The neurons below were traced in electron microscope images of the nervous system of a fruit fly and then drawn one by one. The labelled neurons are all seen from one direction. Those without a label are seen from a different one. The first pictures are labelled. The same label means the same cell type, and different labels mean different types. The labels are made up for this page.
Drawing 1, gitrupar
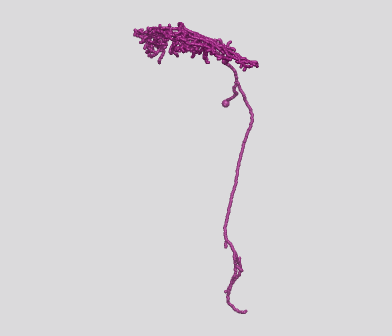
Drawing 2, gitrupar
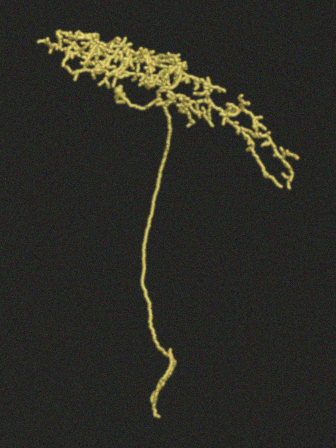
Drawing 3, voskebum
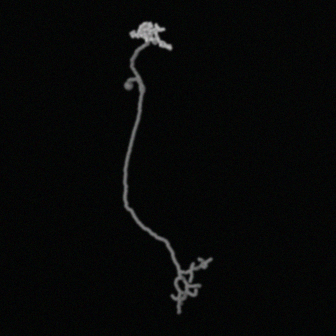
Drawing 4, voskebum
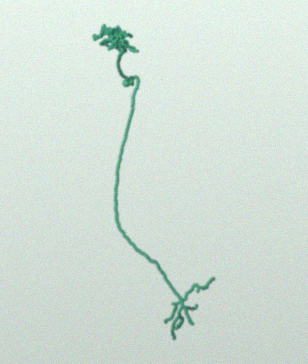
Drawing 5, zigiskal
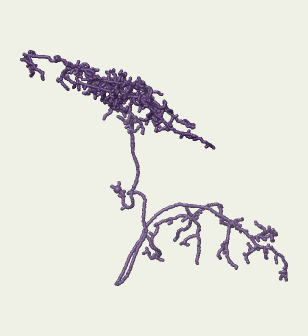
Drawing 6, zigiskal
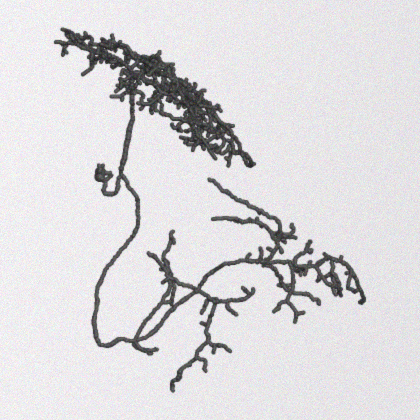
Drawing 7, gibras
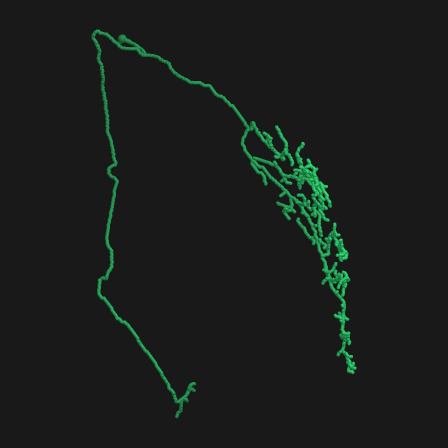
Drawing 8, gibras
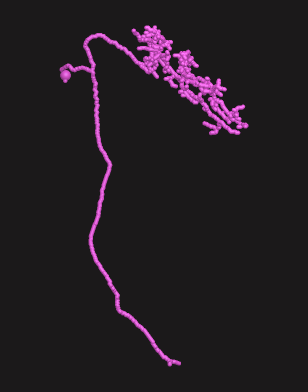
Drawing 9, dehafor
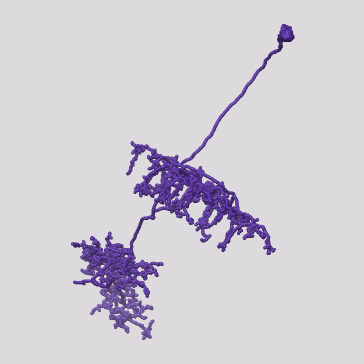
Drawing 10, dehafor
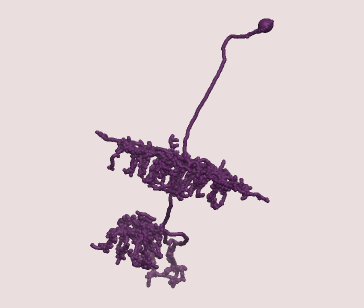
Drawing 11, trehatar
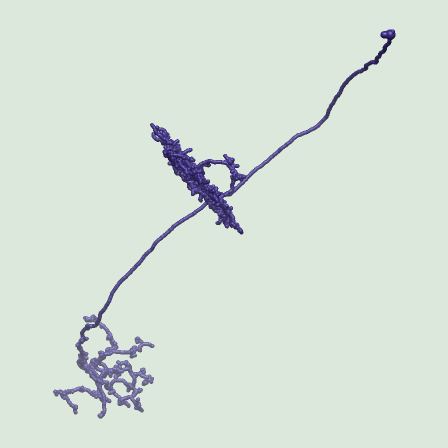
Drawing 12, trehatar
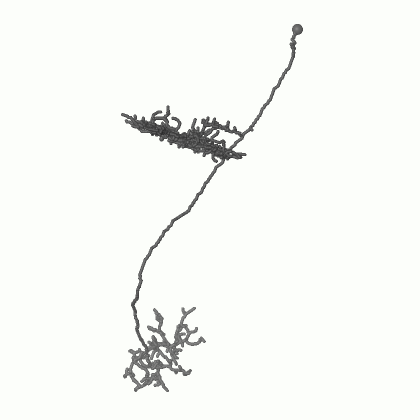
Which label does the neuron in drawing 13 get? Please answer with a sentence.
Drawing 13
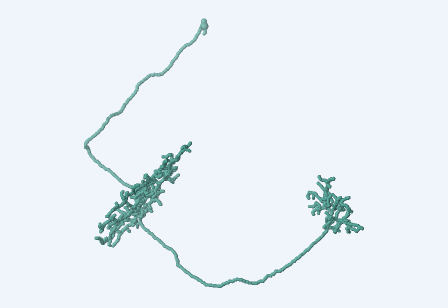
It belongs to trehatar.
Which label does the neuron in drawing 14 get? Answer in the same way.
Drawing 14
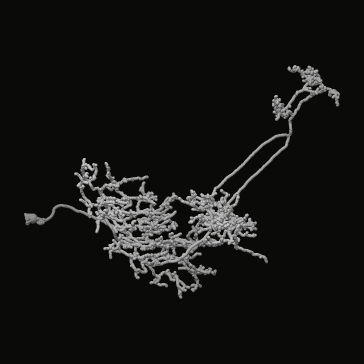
It belongs to dehafor.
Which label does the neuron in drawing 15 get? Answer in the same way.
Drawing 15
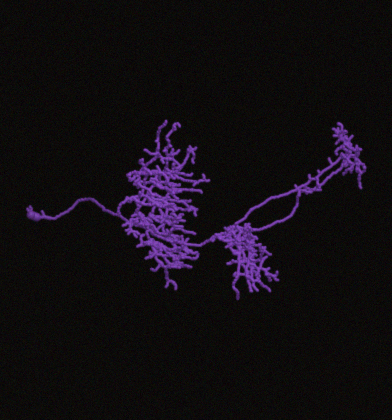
It belongs to dehafor.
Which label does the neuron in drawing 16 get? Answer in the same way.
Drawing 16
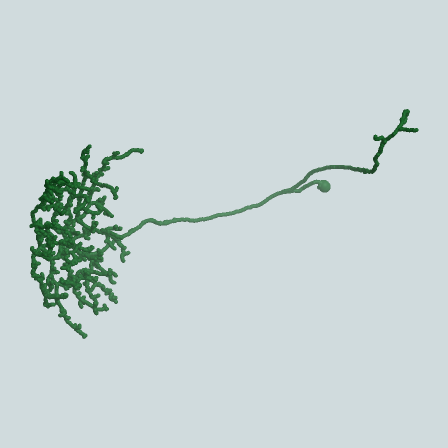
It belongs to gitrupar.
